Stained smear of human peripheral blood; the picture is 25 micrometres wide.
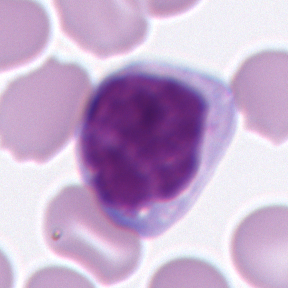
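Typical lymphocyte with a rounded, unlobed nucleus of about 13 by 11 micrometres that fills about 70% of the cell's area. Dark purple, coarsely clumped chromatin is broken by paler patches between the clumps. The cytoplasm makes its widest rim on the right and lower side and only a thin rim on the left. A few small clear spots lie in the cytoplasm just below the nucleus.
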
